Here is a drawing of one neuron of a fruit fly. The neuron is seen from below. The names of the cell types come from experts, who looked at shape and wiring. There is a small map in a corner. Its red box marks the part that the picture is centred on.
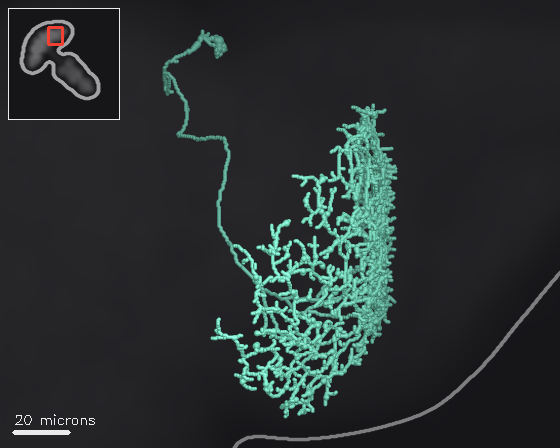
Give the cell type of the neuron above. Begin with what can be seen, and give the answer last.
It is in the brain and does not reach the nerve cord. From top to bottom in the picture it spans about 140 microns. Dozens of branch ends can be seen. It is an optic-lobe intrinsic neuron. It is of cell type Li11a.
